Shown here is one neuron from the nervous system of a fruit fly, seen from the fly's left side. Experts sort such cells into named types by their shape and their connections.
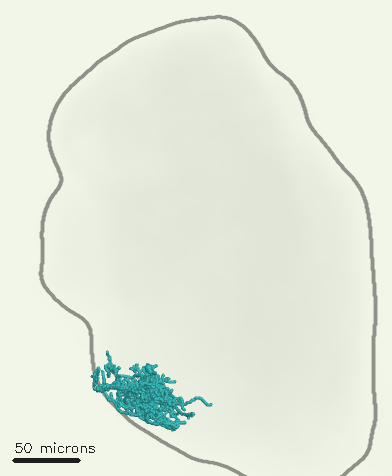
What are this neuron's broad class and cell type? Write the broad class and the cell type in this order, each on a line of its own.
central-brain intrinsic neuron
GNG063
